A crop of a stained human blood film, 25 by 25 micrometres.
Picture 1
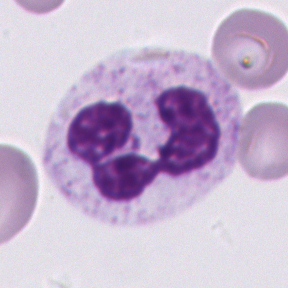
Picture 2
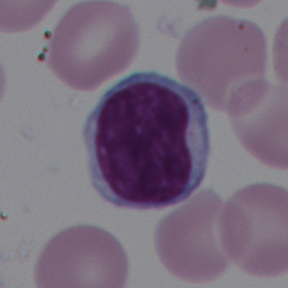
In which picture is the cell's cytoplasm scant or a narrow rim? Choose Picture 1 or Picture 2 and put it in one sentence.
Picture 2 shows a cell whose nucleus fills most of it.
